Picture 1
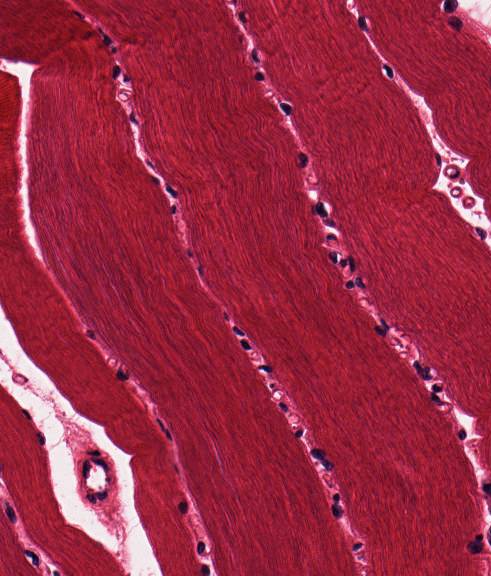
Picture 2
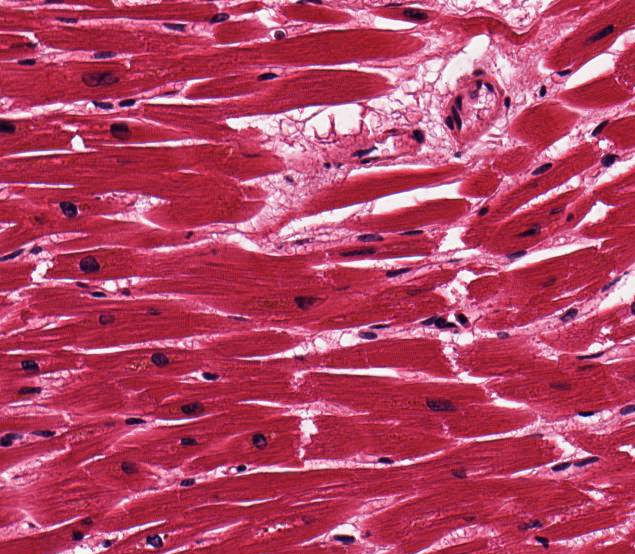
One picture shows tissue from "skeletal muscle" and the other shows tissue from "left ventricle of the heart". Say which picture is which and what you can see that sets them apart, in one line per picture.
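Picture 1 – skeletal muscle. Dark, flattened, elongated nuclei lie at the edges of the fibres, along the clefts between them.
Picture 2 – left ventricle of the heart. The muscle nuclei lie in the centre of the fibres.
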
